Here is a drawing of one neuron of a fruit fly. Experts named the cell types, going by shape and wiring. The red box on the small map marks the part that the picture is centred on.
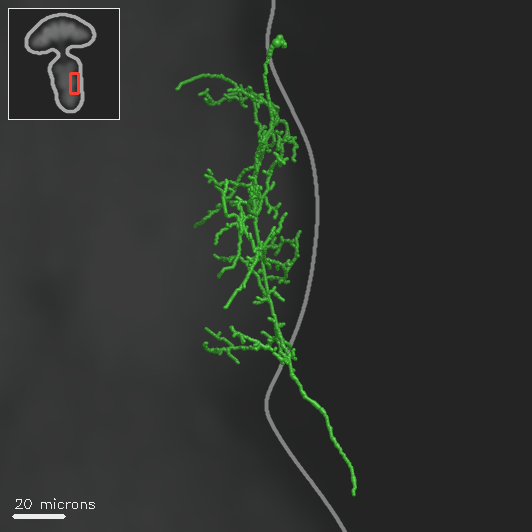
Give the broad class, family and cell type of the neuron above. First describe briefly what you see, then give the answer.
The cell body is at the top of the picture. By the scale bar it is about 190 microns tall in this view. The picture shows dozens of branch ends. This is a motor neuron of the nerve cord. The family is hemilineage 15B. Its cell type is MNml78.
